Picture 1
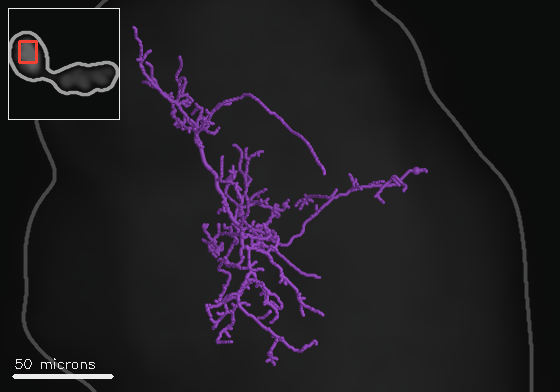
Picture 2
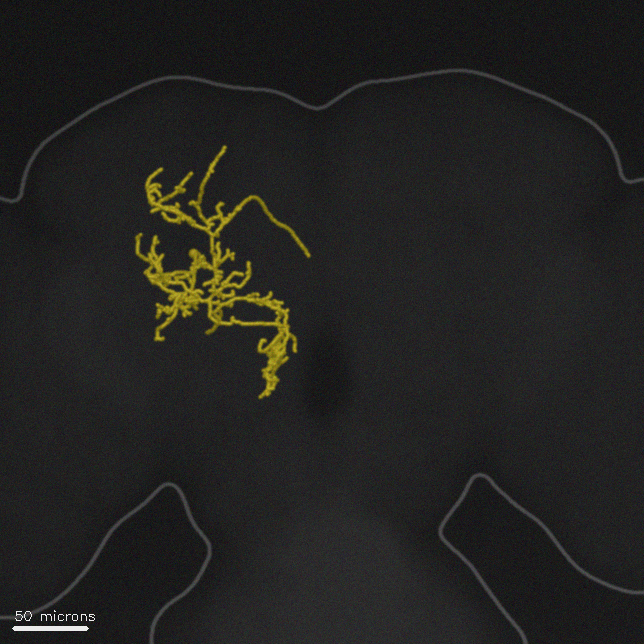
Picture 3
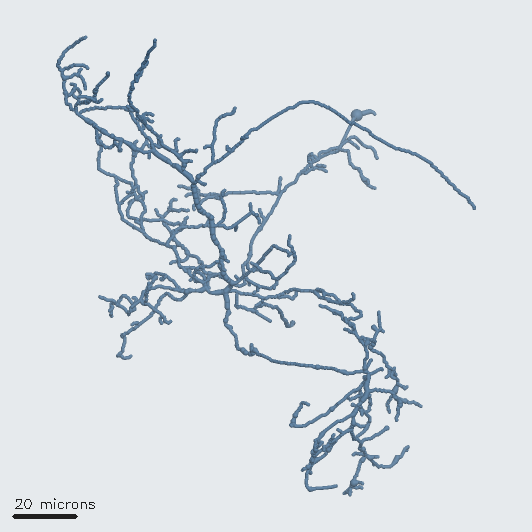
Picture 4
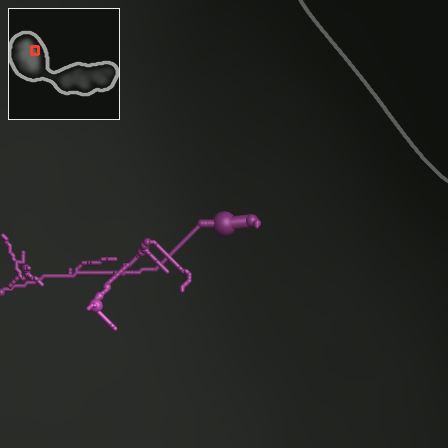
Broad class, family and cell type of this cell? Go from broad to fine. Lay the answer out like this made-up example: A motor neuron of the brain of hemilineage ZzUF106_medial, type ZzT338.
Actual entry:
A central-brain intrinsic neuron of hemilineage SMPpv2_ventral, type VES203m.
